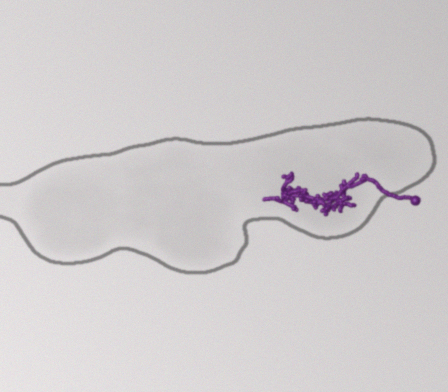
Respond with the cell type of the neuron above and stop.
IN20A.22A017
